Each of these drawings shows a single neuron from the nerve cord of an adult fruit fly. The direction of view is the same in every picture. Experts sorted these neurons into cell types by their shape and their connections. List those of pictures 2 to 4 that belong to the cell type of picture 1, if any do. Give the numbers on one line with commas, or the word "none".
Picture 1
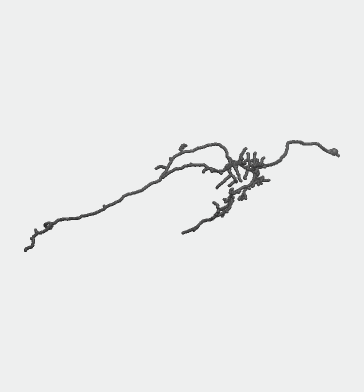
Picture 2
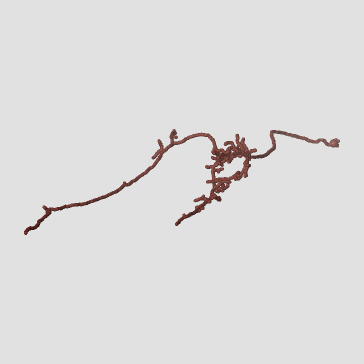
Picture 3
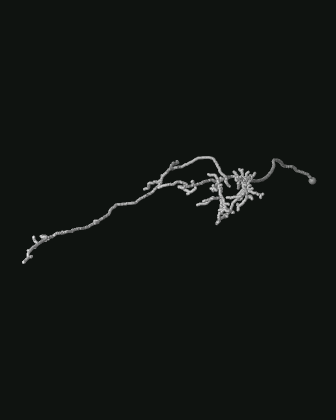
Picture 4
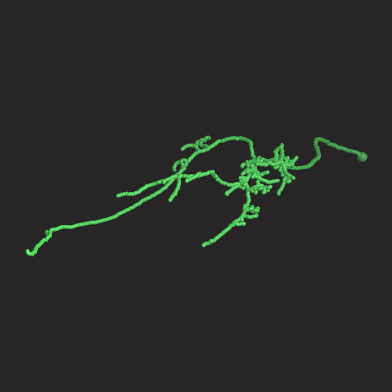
2, 3, 4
